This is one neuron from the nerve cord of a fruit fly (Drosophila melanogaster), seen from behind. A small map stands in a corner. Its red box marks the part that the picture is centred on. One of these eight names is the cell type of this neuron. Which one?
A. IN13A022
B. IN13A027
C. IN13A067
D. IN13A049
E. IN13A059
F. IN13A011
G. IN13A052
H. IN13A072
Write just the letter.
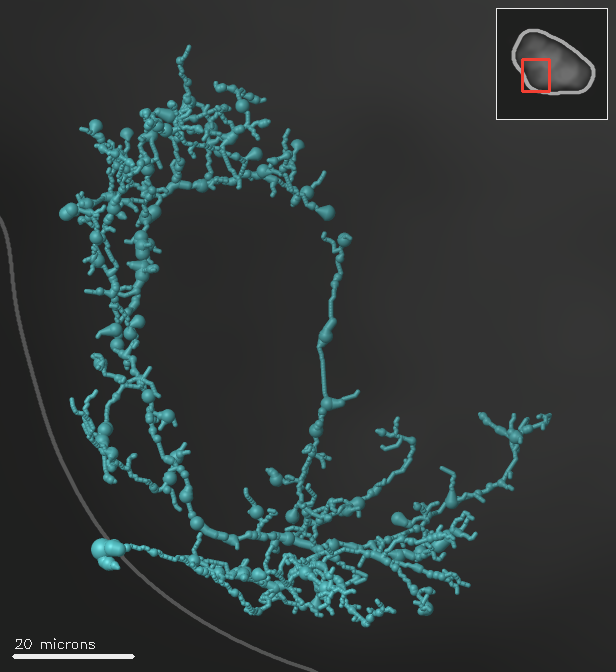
G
